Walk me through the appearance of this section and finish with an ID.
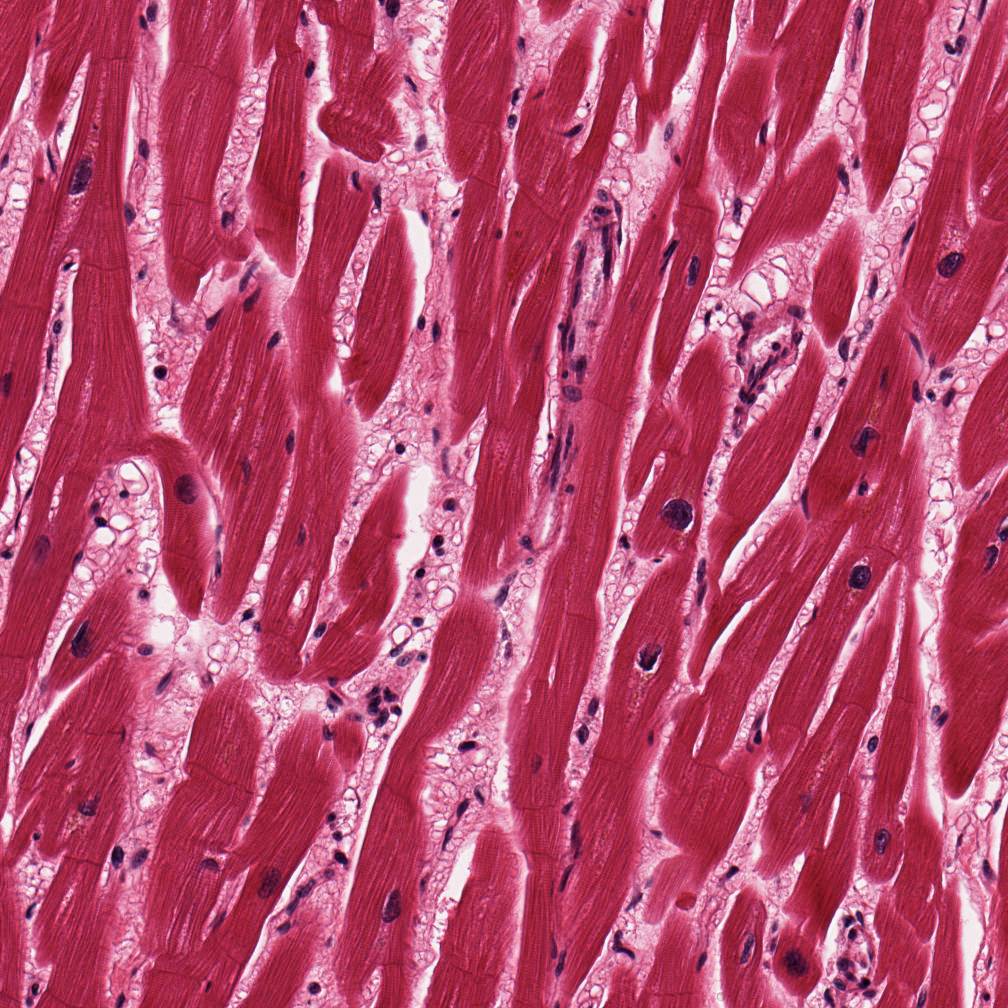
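So, muscle fibres run roughly parallel across the whole field, steeply oblique from lower left to upper right. Many branch and join neighbours. The cytoplasm is deep, uniform red-pink. Small dark interstitial nuclei lie scattered between the fibres. This is left ventricle of the heart.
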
